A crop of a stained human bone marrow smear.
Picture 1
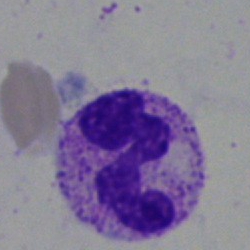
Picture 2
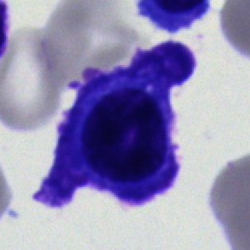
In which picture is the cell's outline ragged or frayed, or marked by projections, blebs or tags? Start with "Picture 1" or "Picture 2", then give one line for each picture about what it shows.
Picture 2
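What picture 1 shows: The cell outline is round with a smooth edge.
What picture 2 shows: The cell edge is ragged, with many small fine projections.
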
